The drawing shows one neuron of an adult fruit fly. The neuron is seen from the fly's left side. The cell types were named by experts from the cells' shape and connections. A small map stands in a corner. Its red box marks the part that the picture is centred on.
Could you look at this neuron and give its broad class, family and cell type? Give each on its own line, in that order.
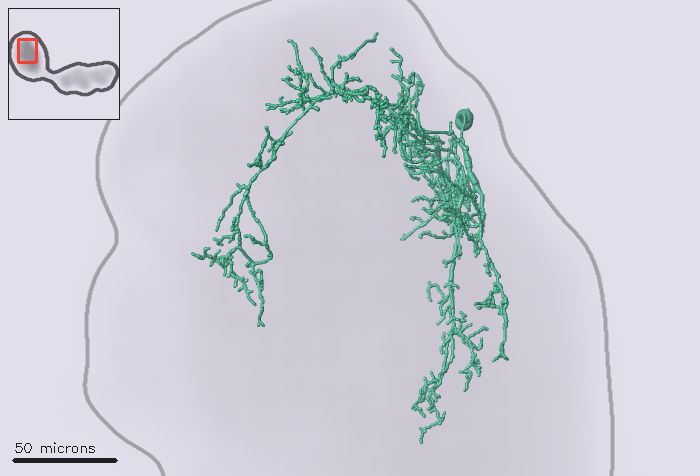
central-brain intrinsic neuron
LHPV
LHPV5l1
